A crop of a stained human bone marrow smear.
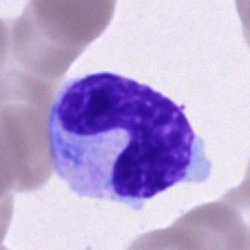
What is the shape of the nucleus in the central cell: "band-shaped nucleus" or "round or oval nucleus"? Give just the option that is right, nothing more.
Band-shaped nucleus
